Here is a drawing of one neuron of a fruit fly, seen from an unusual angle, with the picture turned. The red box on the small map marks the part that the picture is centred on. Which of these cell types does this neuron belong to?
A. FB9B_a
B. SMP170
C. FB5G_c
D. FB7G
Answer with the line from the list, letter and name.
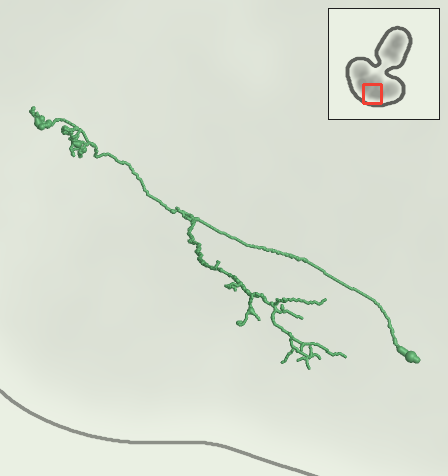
A. FB9B_a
